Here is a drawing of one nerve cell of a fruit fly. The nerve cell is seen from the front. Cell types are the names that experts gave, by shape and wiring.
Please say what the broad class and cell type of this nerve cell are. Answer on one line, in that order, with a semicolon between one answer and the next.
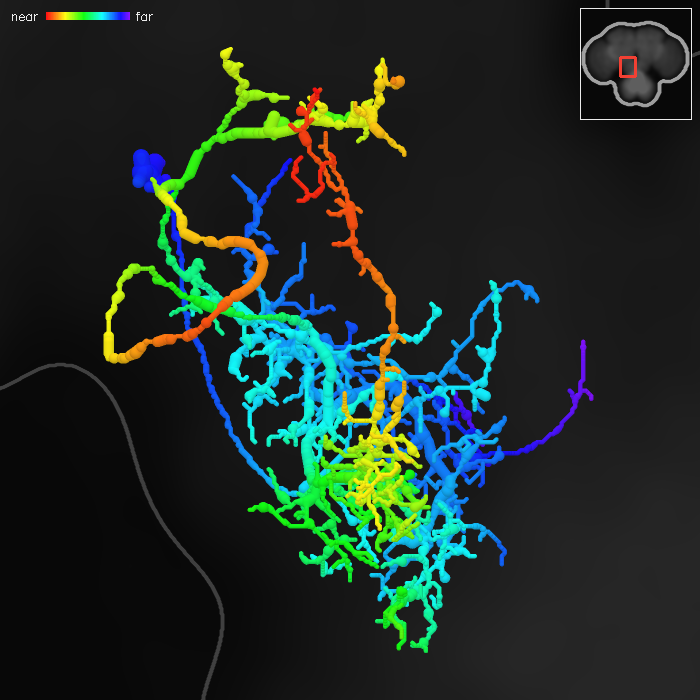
central-brain intrinsic neuron; GNG162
